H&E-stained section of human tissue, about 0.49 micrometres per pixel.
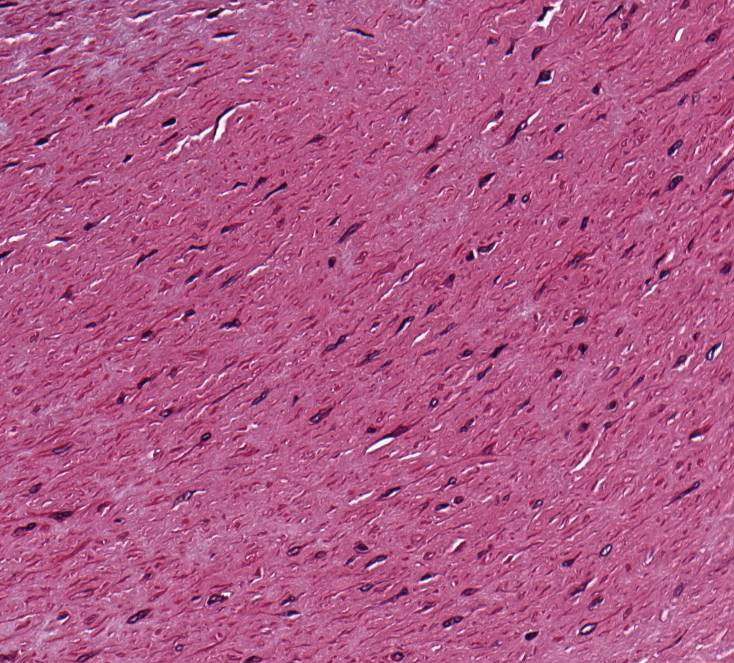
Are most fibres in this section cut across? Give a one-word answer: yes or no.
No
